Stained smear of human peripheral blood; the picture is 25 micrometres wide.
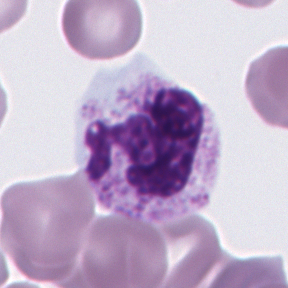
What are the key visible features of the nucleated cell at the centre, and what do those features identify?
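Coarsely clumped, dark purple chromatin is seen. The cytoplasm is pale and faintly pink-lilac, with fine violet-pink granules scattered through it. At the upper left, a pale grey-blue portion of cytoplasm lacking granules extends from the cell. The cell is a segmented neutrophil.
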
